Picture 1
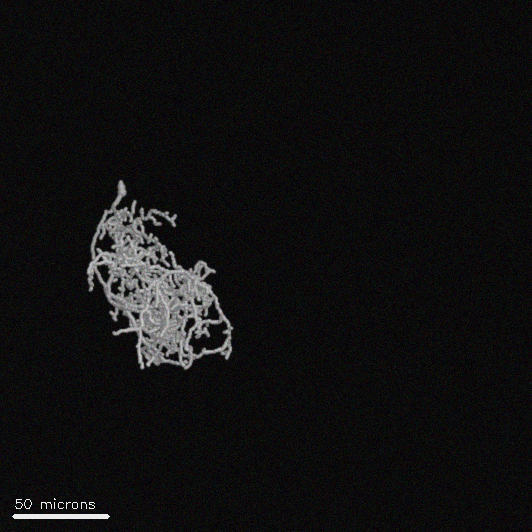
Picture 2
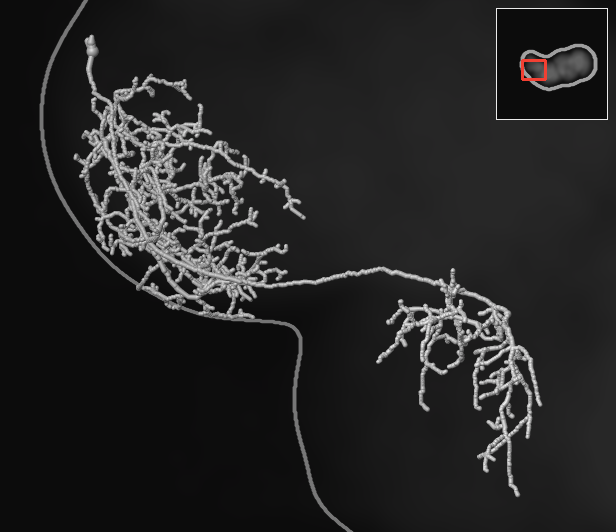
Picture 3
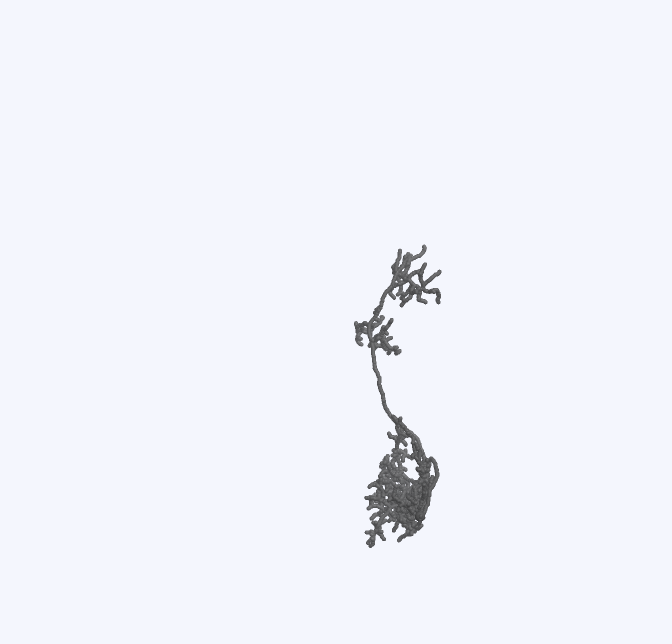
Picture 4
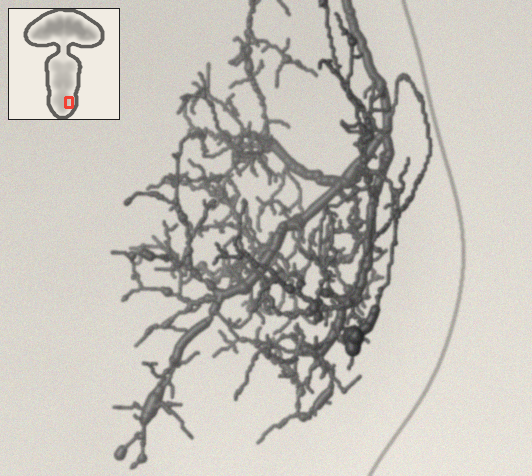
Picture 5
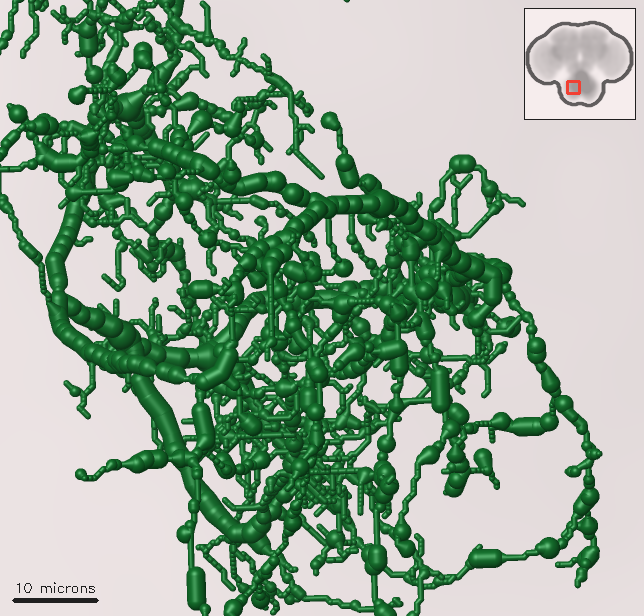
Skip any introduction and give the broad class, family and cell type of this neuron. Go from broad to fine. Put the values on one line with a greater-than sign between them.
nerve-cord intrinsic neuron > hemilineage 09A > IN09A009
